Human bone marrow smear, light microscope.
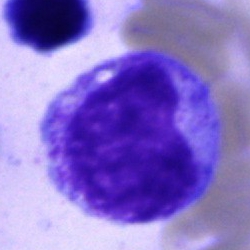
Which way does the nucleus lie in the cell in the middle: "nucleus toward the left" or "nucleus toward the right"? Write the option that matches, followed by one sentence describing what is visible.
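Nucleus toward the left. The pale bluish-lilac cytoplasm is widest on the right side of the cell.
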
